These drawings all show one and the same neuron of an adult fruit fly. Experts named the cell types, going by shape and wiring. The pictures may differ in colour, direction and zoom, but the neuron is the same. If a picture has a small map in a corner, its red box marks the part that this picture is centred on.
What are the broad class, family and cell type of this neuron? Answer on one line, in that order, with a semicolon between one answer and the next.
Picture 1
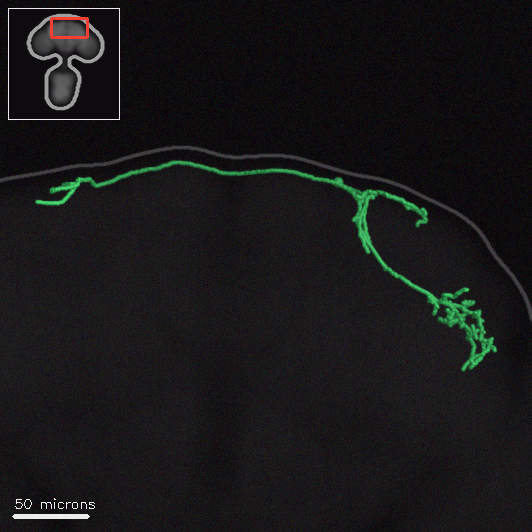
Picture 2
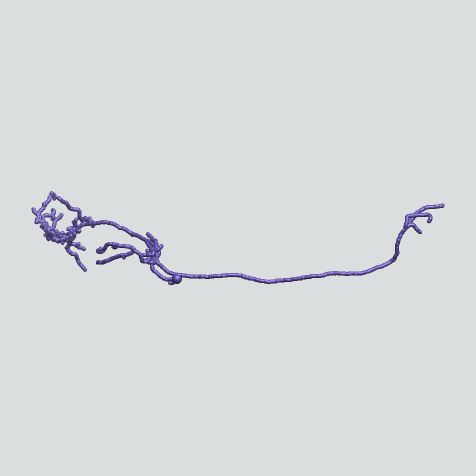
central-brain intrinsic neuron; hemilineage LHd1; LHAD3a8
